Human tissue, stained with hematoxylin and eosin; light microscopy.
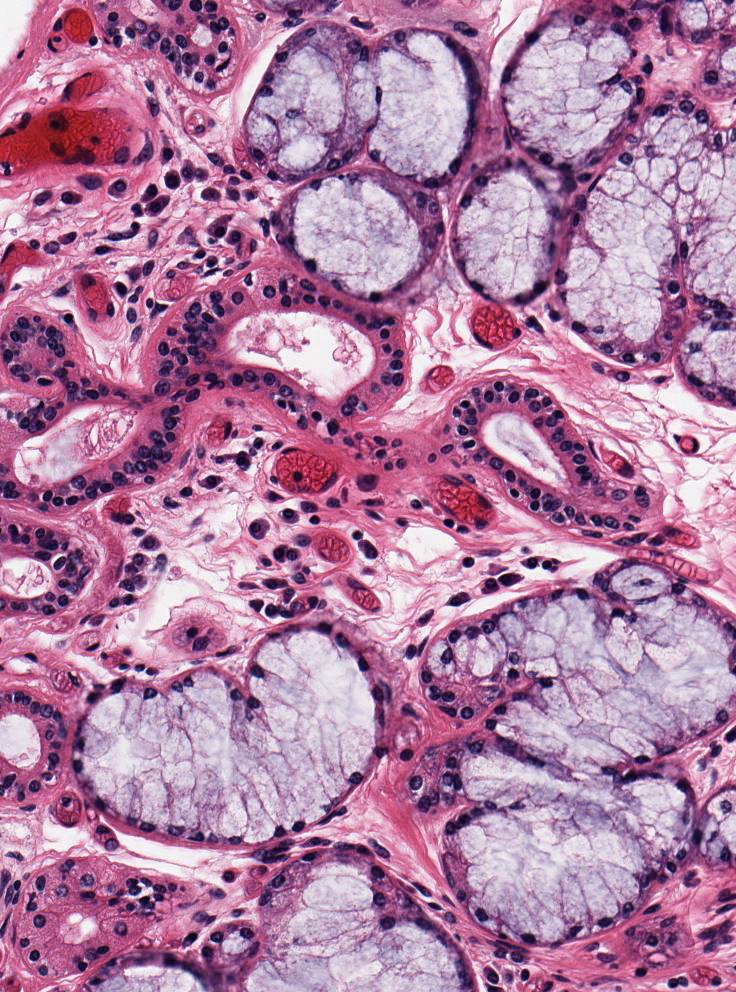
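Minor salivary gland: rounded mucous acini fill upper right and lower half, with ducts and stroma across the middle left. Acinar cells: pale, frothy grey-blue cytoplasm; flattened nuclei against each acinus's outer edge. Lower left edge: small cluster of cells with granular pink cytoplasm and round nuclei.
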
